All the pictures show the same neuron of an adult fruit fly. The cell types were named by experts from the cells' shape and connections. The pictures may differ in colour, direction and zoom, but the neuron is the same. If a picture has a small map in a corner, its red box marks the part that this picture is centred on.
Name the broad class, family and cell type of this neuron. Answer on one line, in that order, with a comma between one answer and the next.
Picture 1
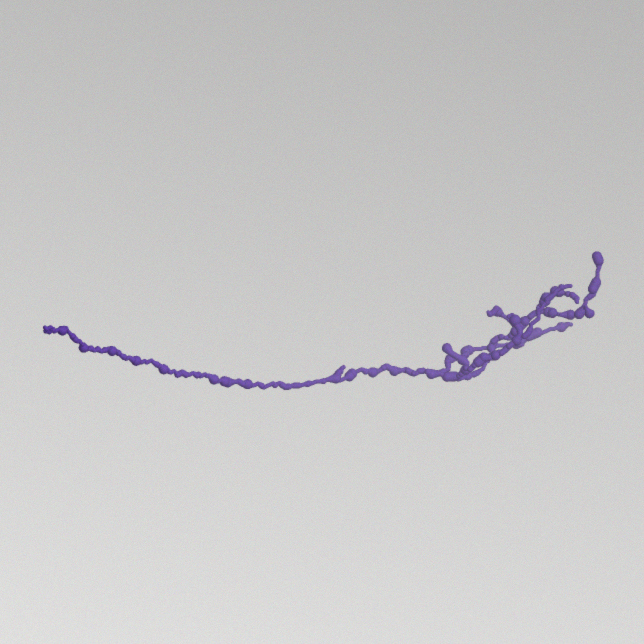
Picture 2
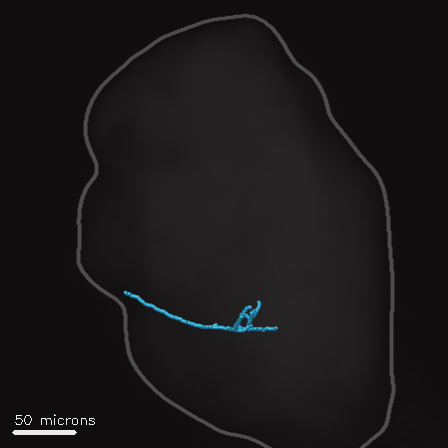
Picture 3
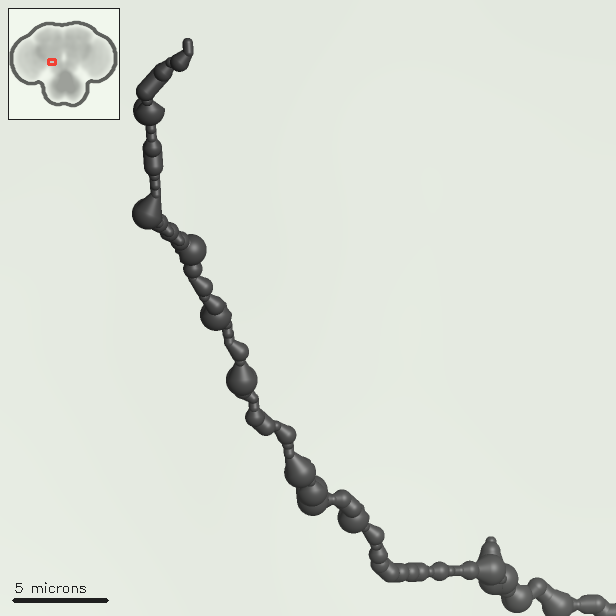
sensory neuron entering the brain, class mechanosensory, JO-EV3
